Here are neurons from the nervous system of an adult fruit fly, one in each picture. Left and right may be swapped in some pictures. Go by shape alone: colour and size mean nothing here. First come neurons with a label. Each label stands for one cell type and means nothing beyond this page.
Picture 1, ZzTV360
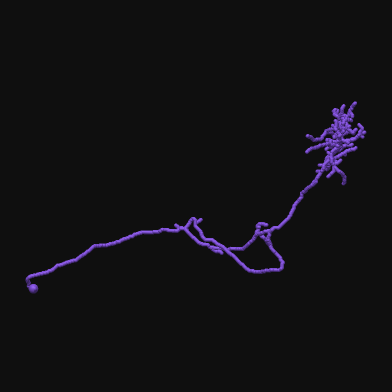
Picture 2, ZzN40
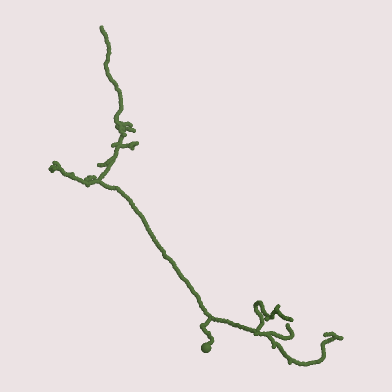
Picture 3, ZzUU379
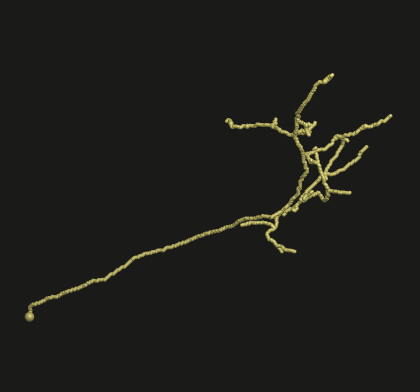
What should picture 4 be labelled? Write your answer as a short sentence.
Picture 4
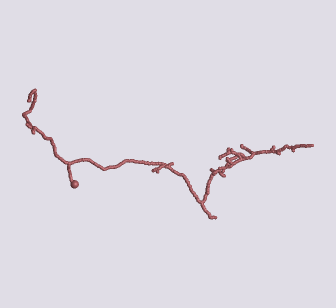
It belongs to ZzN40.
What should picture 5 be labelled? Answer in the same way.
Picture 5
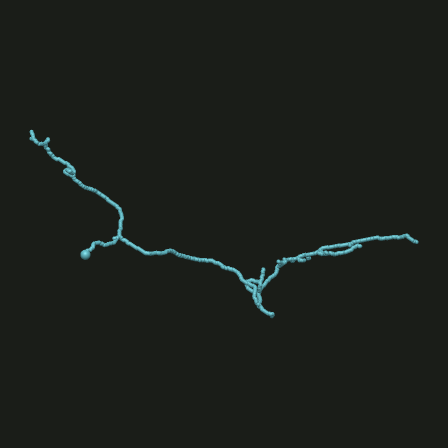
It belongs to ZzN40.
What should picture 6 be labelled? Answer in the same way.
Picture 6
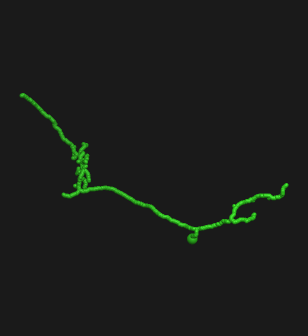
It belongs to ZzN40.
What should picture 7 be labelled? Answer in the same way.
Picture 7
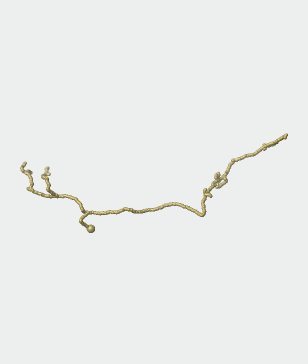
It belongs to ZzN40.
